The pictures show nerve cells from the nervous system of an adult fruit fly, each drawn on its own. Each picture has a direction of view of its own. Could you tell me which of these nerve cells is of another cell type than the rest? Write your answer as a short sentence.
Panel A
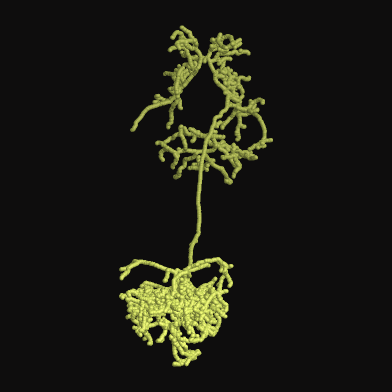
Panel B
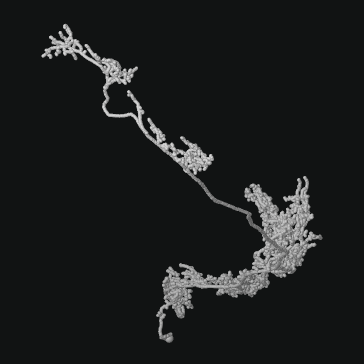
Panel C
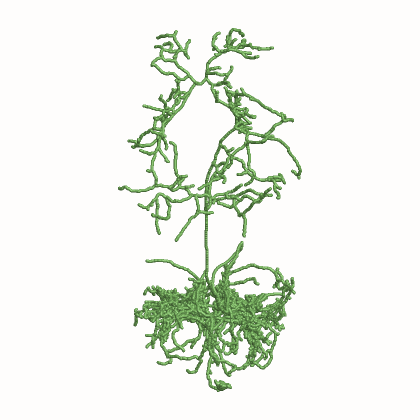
Panel B is the odd one out.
